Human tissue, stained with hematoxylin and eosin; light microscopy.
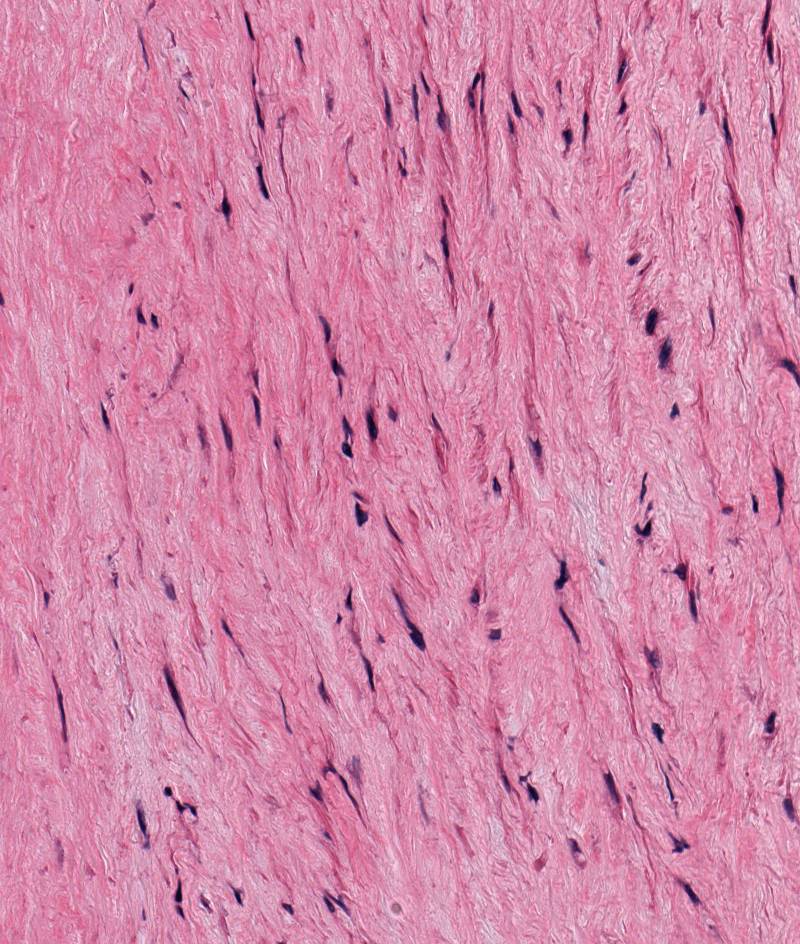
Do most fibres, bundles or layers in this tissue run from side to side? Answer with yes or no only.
No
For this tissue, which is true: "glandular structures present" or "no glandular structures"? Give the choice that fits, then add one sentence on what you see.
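No glandular structures. The whole field is taken up by dense pink fibrous tissue with no glands, tubules or other organised units.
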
